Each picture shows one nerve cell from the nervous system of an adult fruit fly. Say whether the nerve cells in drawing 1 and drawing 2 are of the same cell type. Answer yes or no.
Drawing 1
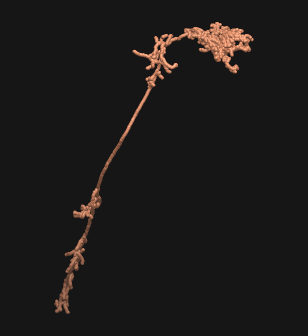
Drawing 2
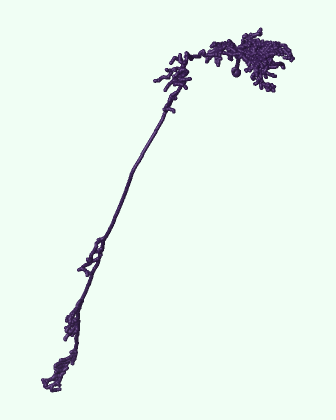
yes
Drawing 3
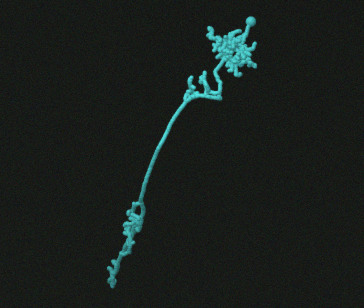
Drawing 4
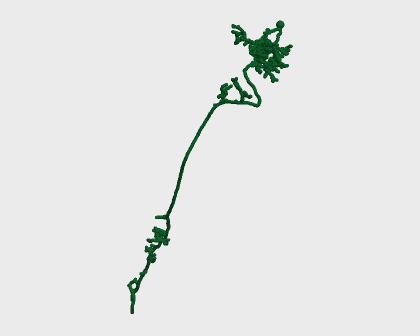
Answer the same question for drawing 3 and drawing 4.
yes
